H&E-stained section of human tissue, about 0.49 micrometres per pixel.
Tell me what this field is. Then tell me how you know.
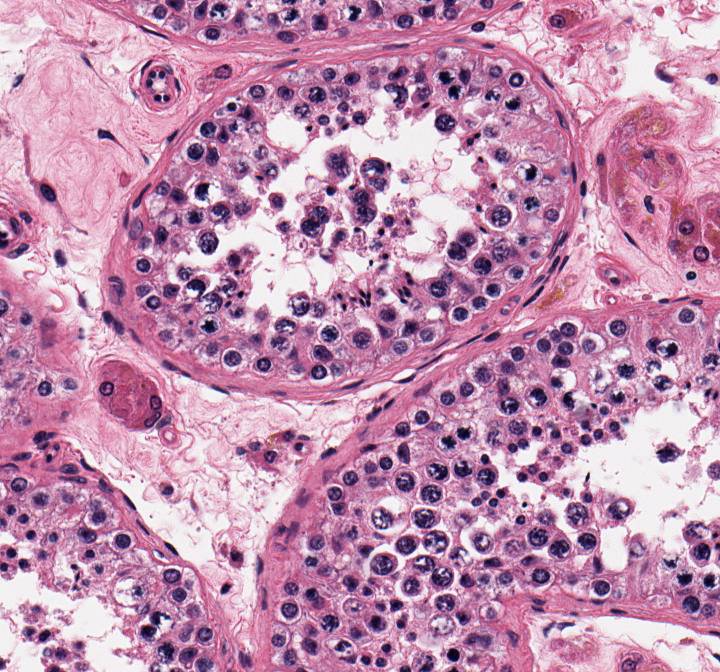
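Shown here: seminiferous tubule. Each tubule has a thick stratified epithelium of many layers of rounded cells, reaching from the wall toward the centre. Many of these cells are large and round, with coarse, dark, clumped chromatin and a rim of pale cytoplasm. A thin pink wall with flattened, elongated dark nuclei parallel to its outline bounds each tubule.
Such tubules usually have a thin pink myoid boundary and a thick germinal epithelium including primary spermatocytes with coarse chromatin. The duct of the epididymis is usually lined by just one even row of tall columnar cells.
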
